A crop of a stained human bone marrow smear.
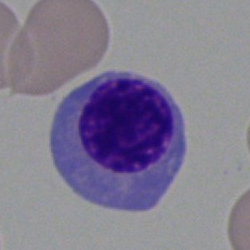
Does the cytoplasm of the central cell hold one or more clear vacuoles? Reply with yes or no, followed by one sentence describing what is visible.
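No. No vacuoles are visible in the cytoplasm.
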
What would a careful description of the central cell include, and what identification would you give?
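Smooth and roughly round, the cell's outline encloses a nucleus set off-centre toward the top. Blue cytoplasm forms a rim that is widest below the nucleus. The cell is an erythroblast.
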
